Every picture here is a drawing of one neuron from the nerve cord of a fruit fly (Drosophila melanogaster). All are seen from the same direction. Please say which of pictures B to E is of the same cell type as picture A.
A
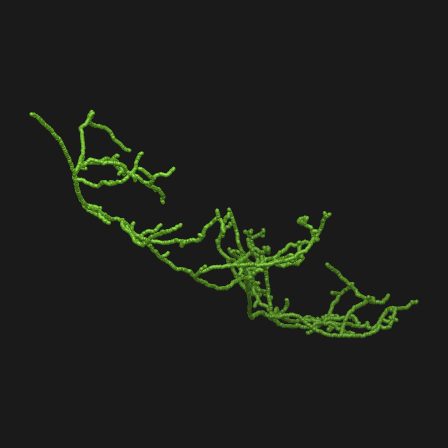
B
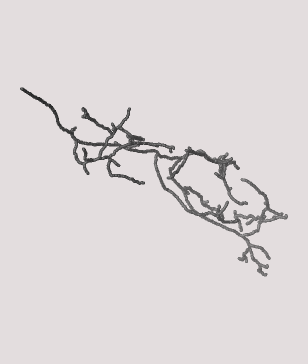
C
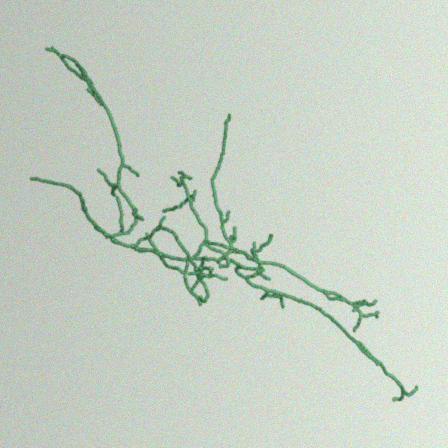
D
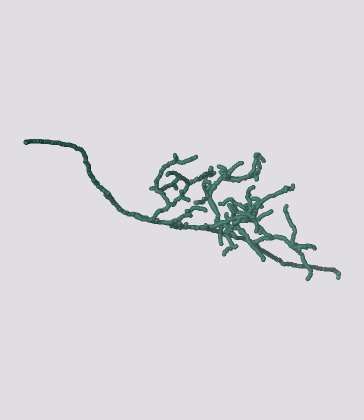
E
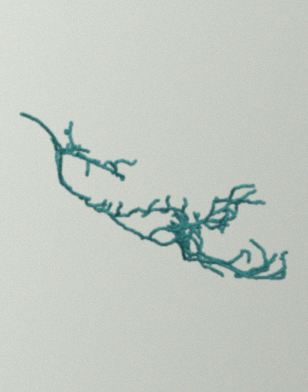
Picture E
